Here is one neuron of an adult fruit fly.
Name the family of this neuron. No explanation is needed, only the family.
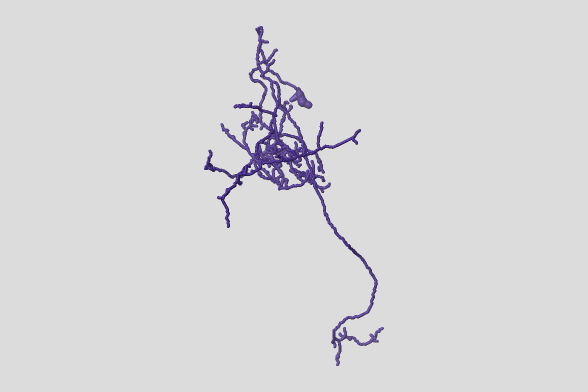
class DAN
